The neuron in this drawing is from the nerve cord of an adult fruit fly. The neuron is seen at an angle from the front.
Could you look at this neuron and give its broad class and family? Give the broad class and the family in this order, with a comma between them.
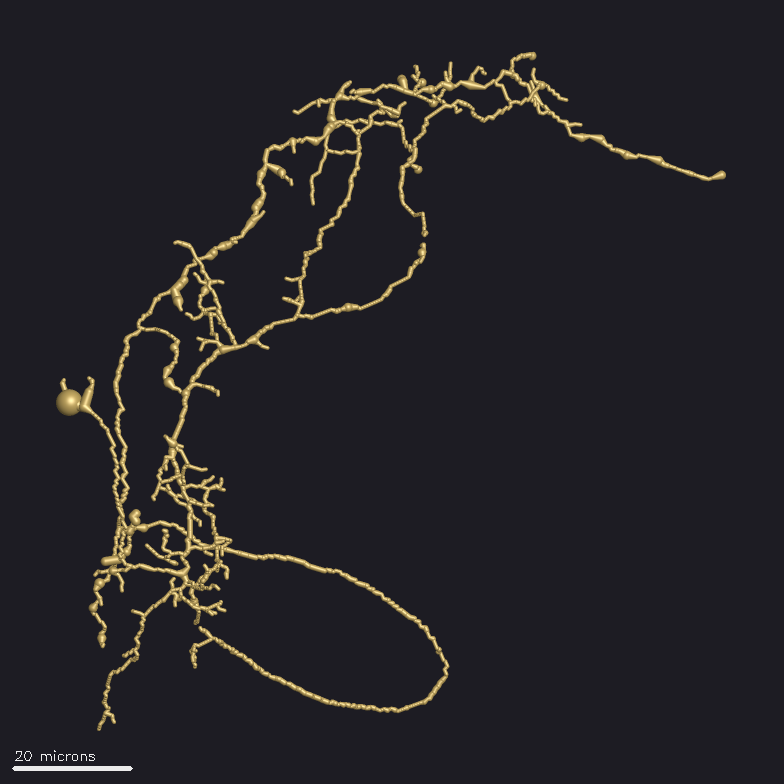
nerve-cord intrinsic neuron, hemilineage 17A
